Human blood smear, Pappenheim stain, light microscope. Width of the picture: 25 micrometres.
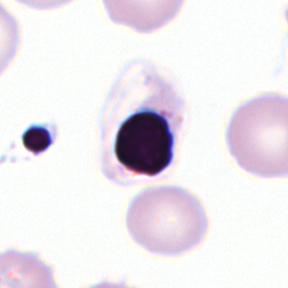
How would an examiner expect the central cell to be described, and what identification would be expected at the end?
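First, the outline is irregular and angular, drawn up into a point at the top. Second, no nucleoli can be seen in the nucleus. Third, the cytoplasm is wide and very pale, almost colourless with a faint pink-grey tint. Fourth, a few fine reddish dots lie in it close to the nucleus. Last, the name: normoblast.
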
